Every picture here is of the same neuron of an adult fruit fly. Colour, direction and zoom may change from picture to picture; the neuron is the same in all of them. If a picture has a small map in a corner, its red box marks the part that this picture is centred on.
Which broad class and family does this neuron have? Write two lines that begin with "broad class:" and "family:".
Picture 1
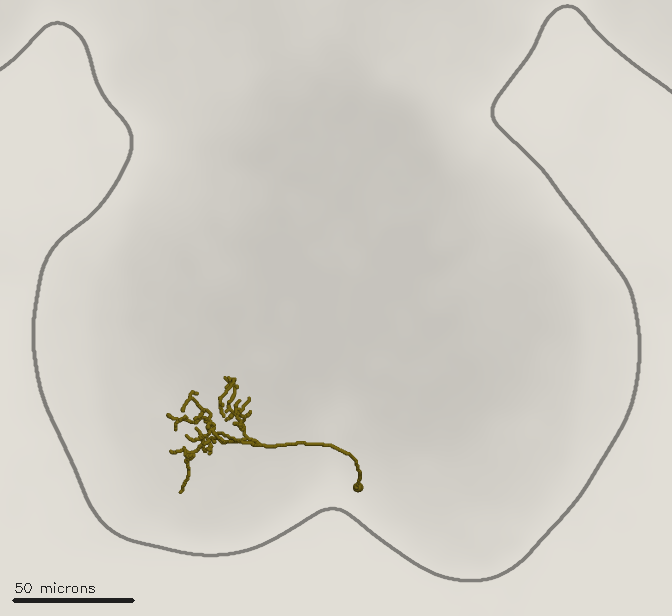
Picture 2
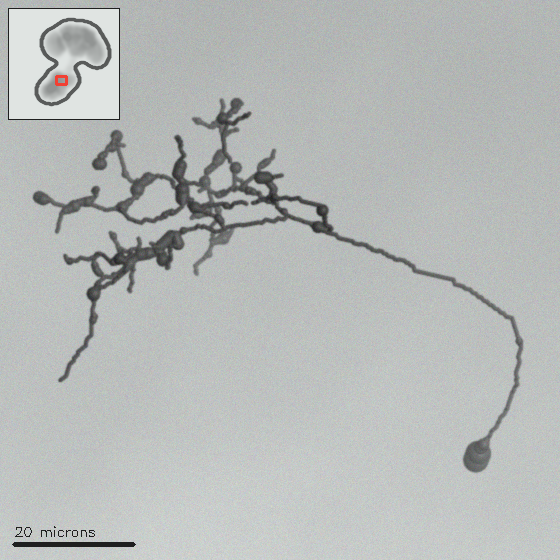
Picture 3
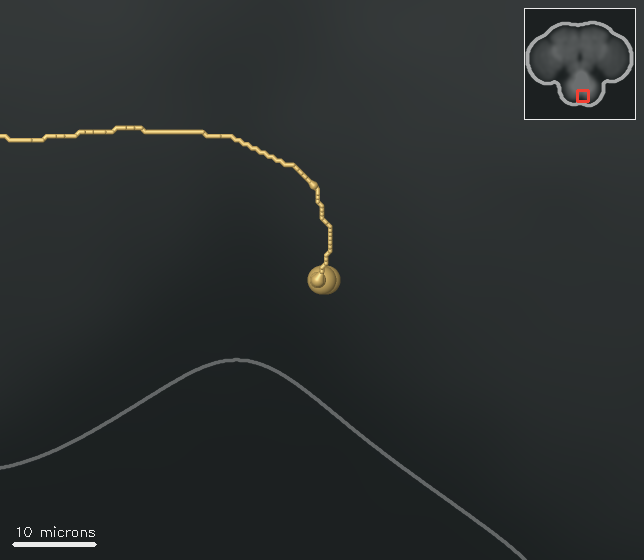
broad class: nerve-cord intrinsic neuron
family: hemilineage 14A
